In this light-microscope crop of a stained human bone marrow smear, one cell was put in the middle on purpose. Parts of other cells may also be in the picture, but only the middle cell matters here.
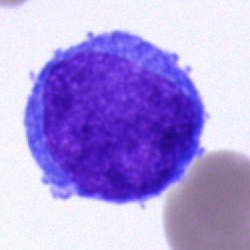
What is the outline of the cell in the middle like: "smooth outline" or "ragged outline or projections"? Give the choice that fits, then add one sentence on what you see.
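Ragged outline or projections. Small blunt blebs project from the cell surface around its margin.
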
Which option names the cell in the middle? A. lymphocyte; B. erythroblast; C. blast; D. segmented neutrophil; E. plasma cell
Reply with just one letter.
C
